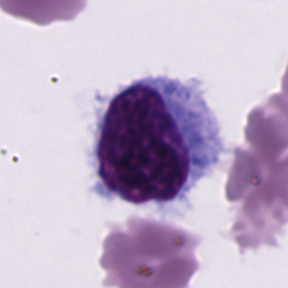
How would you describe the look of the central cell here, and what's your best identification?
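The central cell has a ragged margin fringed with fine hair-like projections. Its nucleus lies toward the left side of the cell. The cytoplasm is pale blue and is widest on the right side of the nucleus. This is a hairy cell.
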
